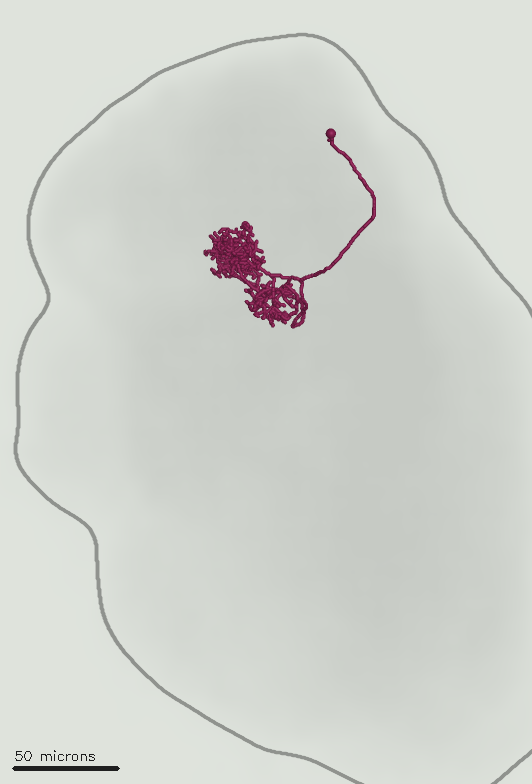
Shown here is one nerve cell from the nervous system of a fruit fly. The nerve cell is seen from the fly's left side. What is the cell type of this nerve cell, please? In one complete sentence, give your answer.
Cell type hDeltaC is what this nerve cell is.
